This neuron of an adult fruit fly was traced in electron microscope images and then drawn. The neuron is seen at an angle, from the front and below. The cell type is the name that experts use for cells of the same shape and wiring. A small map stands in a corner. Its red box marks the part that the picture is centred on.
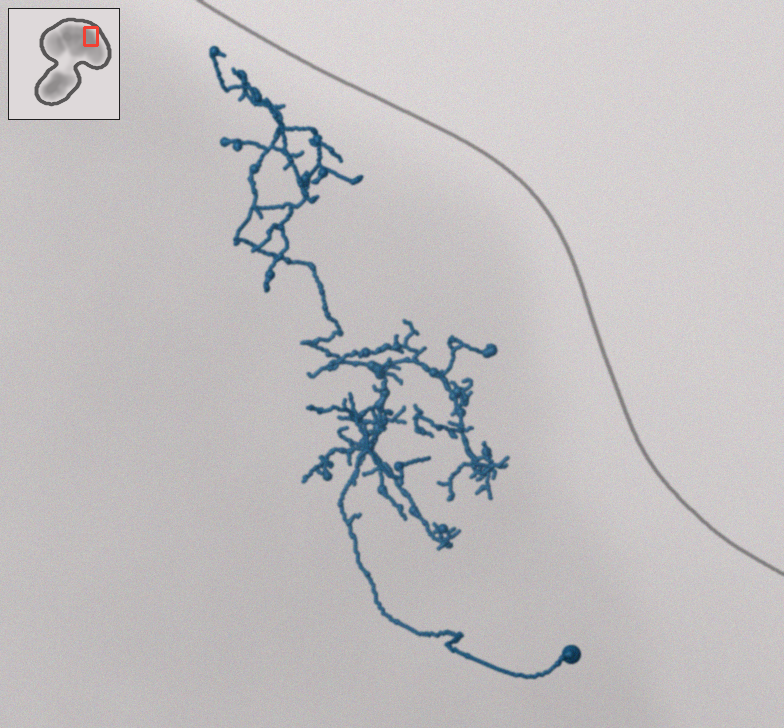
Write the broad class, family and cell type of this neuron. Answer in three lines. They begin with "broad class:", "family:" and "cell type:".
broad class: central-brain intrinsic neuron
family: hemilineage LHa3
cell type: CB2743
